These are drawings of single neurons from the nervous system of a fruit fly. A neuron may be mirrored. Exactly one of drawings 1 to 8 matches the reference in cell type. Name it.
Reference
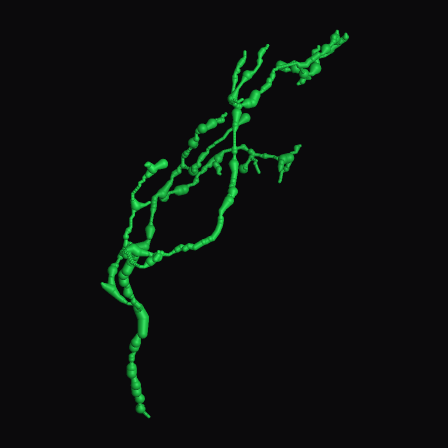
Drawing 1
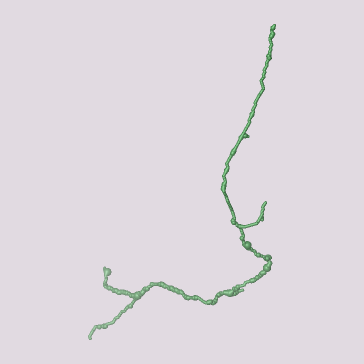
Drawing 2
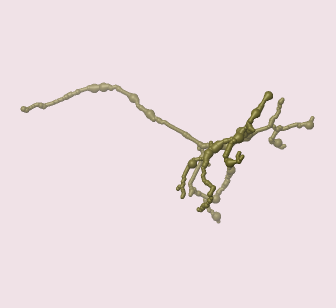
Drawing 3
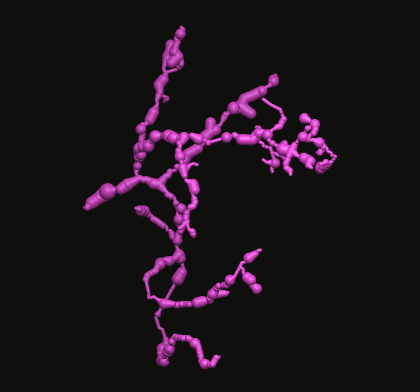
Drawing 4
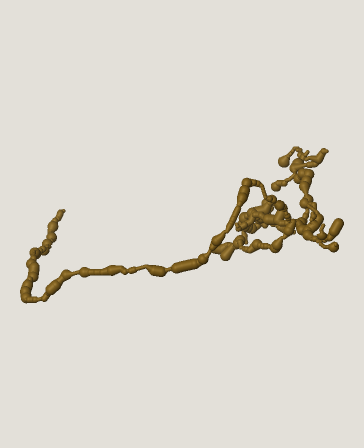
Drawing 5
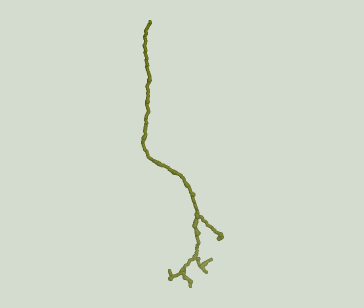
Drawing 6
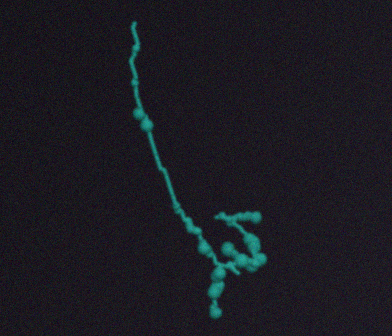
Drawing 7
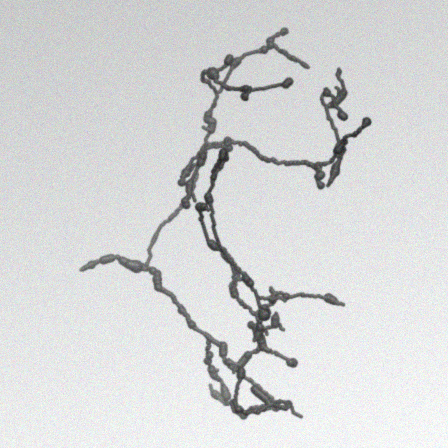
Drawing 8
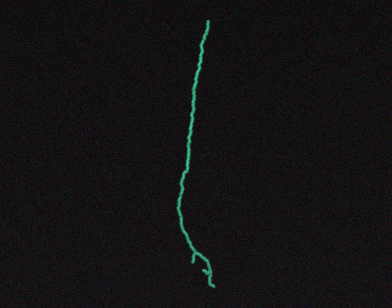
3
